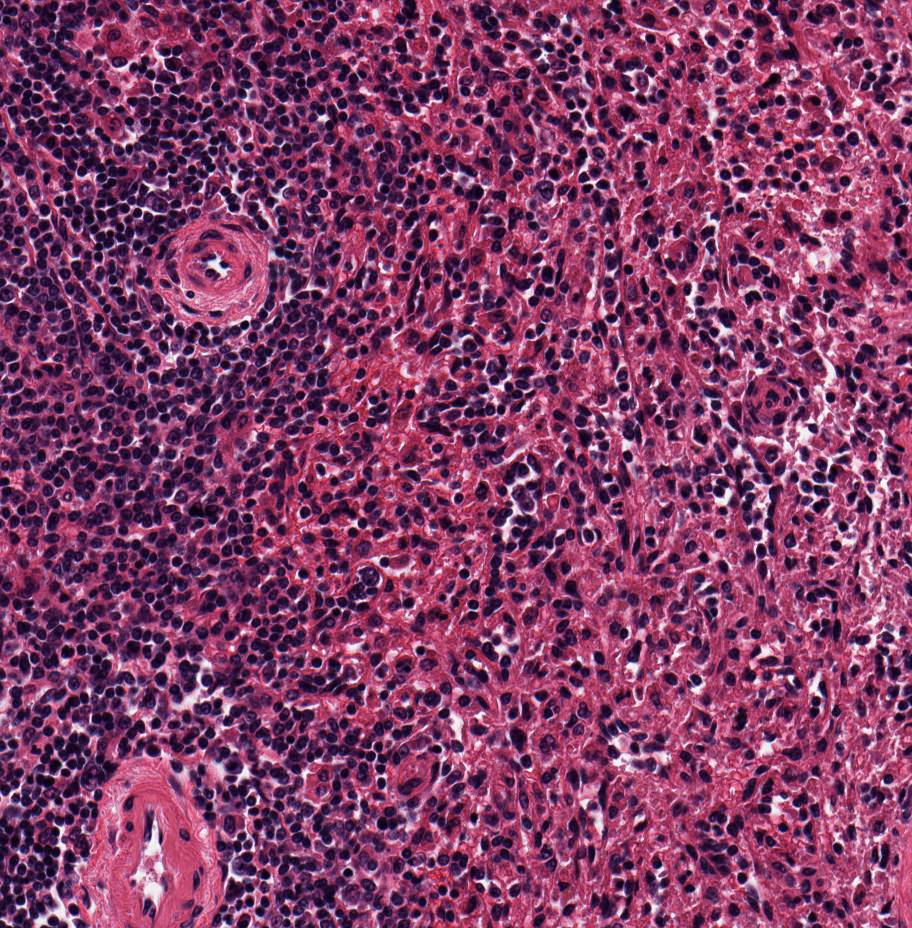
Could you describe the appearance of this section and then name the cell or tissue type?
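On the left, small lymphocytes with round, darkly stained nuclei and scant cytoplasm are densely packed; the right part is looser and pinker. Two thick-walled small arteries with concentric pink walls lie in the dense area, one upper left, one lower left. I see no fat cells. So this is spleen.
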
